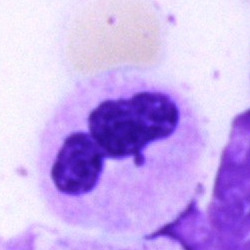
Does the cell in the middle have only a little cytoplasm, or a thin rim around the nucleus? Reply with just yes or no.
No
